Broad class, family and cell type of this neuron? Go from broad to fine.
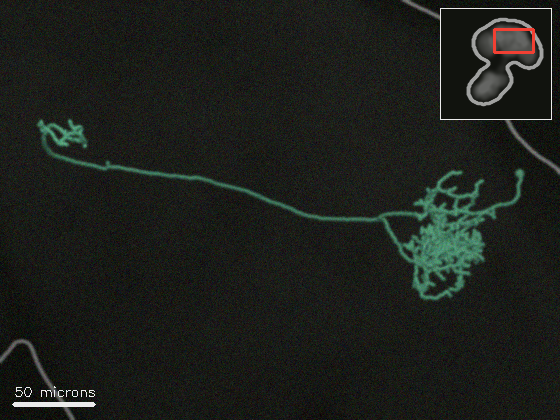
central-brain intrinsic neuron; hemilineage VLPl&d1_lateral; AVLP261_a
